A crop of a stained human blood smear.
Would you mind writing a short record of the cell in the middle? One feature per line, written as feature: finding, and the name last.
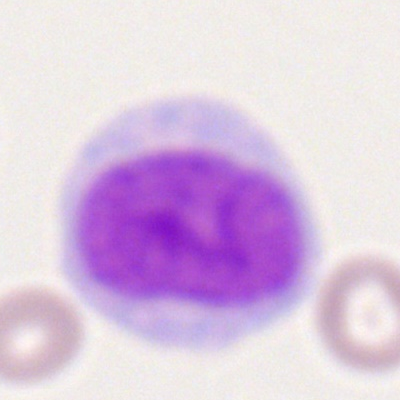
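Outline: round, smooth, no surface projections
Nucleus: broad mass, wider than tall, with a crease or fold through its middle
Chromatin: fairly even purple, not coarse dark clumps
Cytoplasm: pale greyish-blue, widest above the nucleus
Name: monocyte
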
